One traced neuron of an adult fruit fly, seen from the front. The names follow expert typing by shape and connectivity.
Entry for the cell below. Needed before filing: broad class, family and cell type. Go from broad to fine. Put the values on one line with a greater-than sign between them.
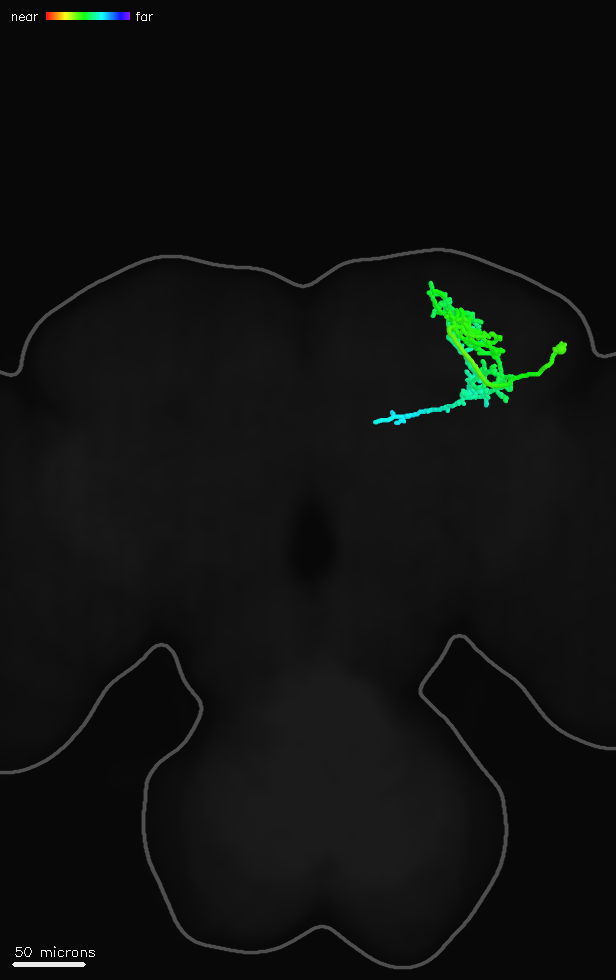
central-brain intrinsic neuron > hemilineage SLPal2 > SLP036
